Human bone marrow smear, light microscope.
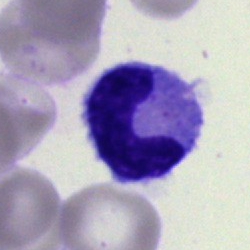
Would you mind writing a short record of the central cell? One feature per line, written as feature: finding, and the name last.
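Outline: roughly round, it seems.
Nucleus: curved into a C, the hollow opening to the right.
Nucleoli: none that I can make out.
Edge: a small pale bulge at the upper right.
Name: band neutrophil.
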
